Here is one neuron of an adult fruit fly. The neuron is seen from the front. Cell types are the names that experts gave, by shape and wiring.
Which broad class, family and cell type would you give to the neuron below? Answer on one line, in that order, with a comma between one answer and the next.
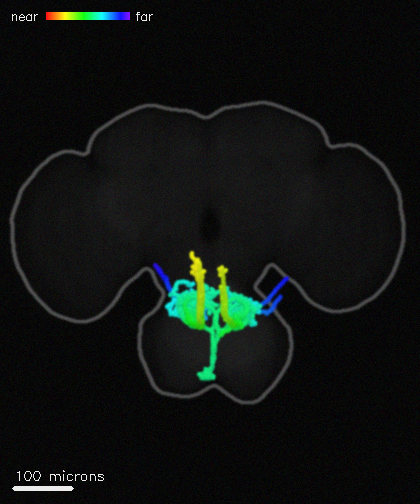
ascending efferent neuron, hemilineage 00B, EA00B006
